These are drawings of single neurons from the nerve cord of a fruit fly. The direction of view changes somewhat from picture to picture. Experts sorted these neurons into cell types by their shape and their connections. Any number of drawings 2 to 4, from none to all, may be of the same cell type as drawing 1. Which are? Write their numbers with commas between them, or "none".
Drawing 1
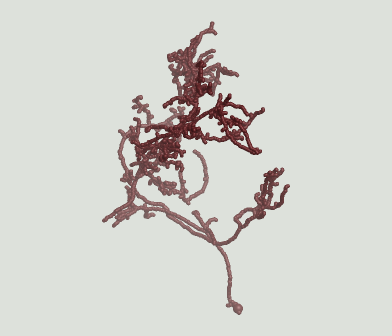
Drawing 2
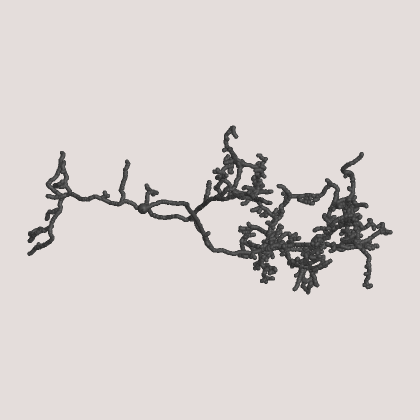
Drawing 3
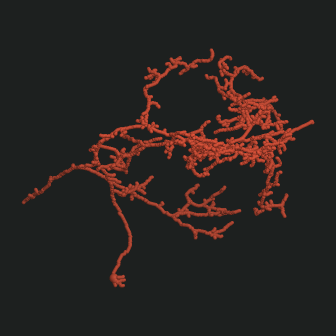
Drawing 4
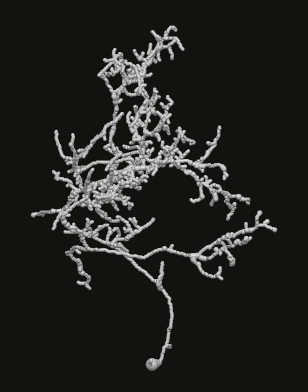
3, 4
